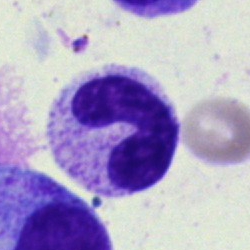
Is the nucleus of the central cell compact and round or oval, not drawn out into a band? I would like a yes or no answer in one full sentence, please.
No, its nucleus is drawn out into a curved band without separate lobes.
